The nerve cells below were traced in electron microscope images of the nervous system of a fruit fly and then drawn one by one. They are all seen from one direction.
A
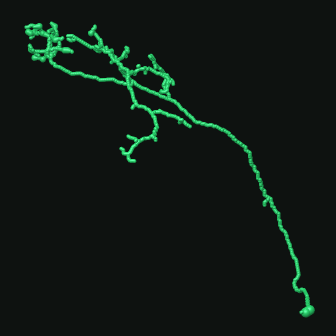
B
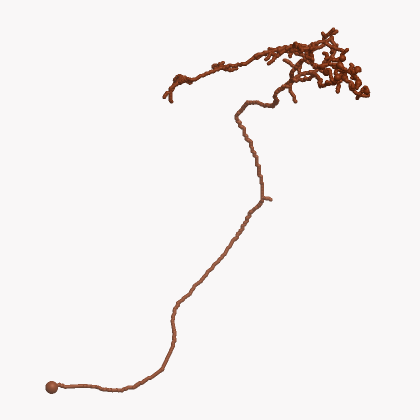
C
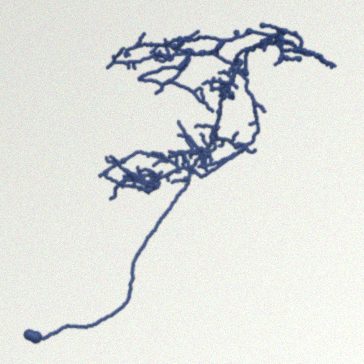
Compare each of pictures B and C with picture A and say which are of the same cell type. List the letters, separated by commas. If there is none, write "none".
B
